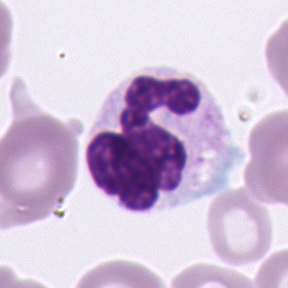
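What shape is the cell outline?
Roughly round, with a smooth edge.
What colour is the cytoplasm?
A pale lilac-pink.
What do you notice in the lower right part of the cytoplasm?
A few small clear spots.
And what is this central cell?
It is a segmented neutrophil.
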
